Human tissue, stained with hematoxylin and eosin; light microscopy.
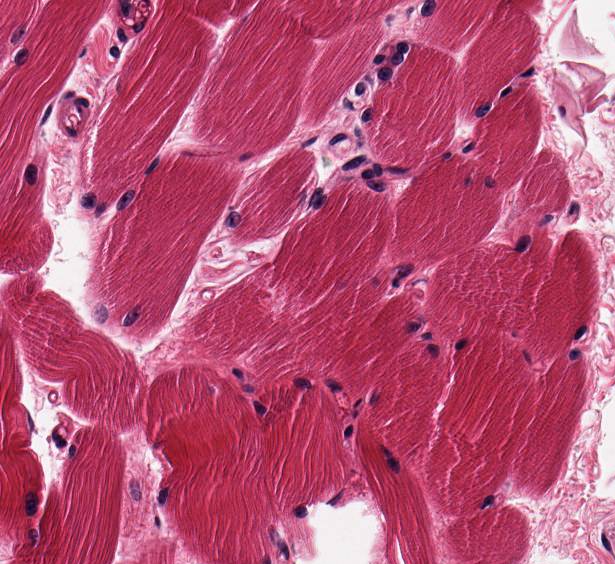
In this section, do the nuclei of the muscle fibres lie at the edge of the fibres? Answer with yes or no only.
Yes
